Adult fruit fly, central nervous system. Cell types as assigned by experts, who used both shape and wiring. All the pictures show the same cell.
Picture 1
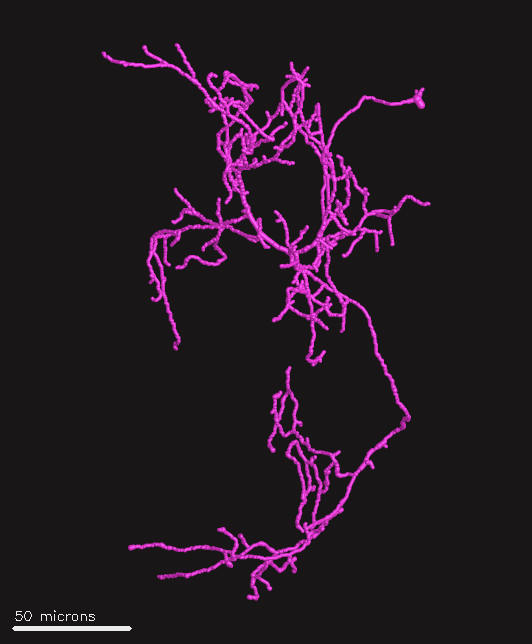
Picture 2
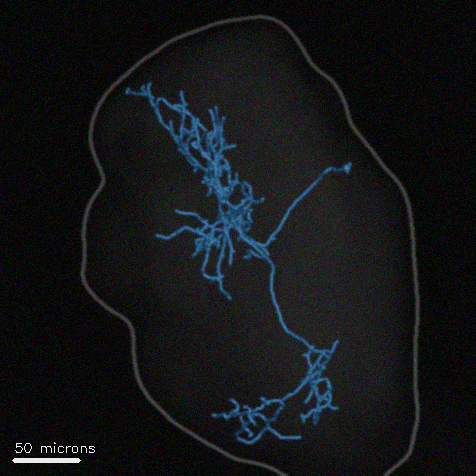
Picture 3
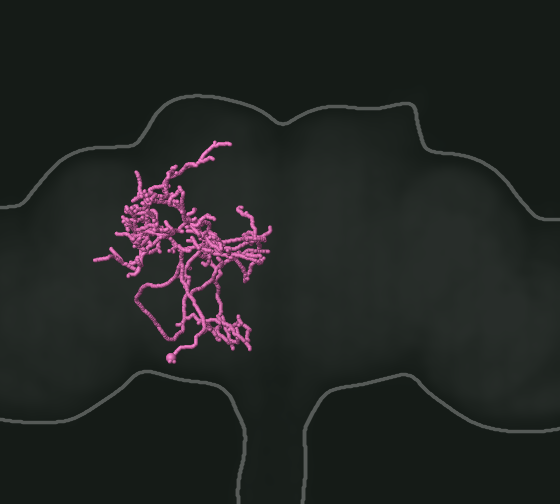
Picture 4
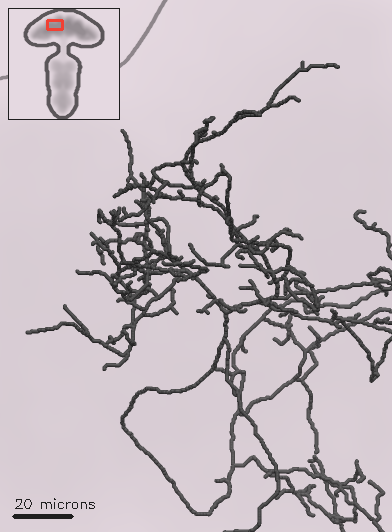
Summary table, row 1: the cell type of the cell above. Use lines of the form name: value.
cell type: PVLP203m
